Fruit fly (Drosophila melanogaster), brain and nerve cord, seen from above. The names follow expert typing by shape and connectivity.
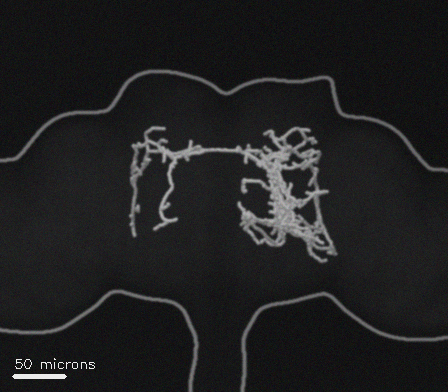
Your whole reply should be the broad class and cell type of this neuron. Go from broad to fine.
central-brain intrinsic neuron; SMP371_a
